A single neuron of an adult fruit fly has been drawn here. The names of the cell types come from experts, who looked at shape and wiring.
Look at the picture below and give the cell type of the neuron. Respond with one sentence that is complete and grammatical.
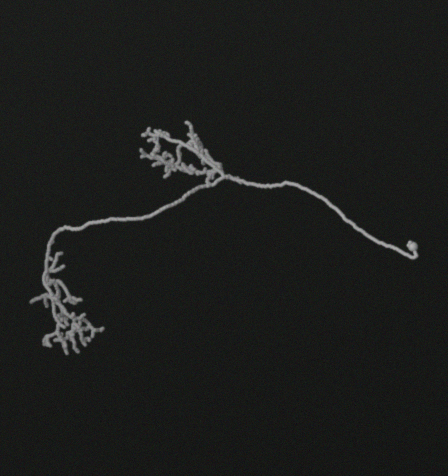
The cell type that fits this neuron is AVLP584.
